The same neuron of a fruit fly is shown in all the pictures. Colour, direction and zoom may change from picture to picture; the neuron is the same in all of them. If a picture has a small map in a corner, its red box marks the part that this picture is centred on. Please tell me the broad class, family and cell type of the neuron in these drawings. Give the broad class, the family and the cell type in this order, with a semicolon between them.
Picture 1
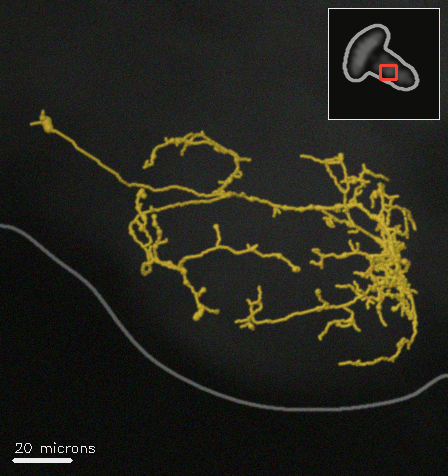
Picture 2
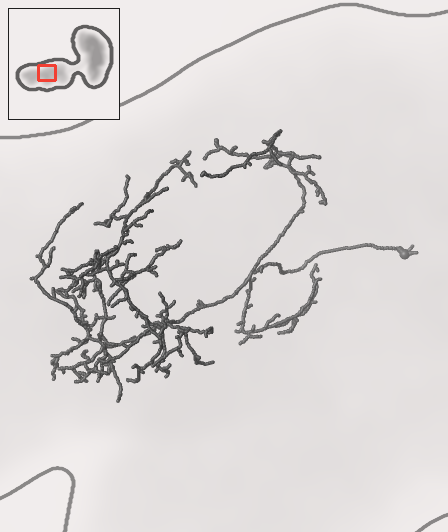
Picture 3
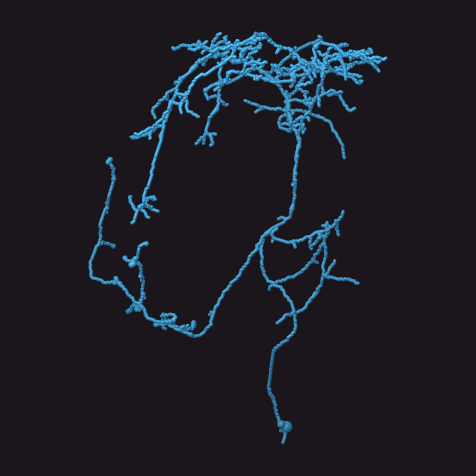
nerve-cord intrinsic neuron; hemilineage 16B; IN16B073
